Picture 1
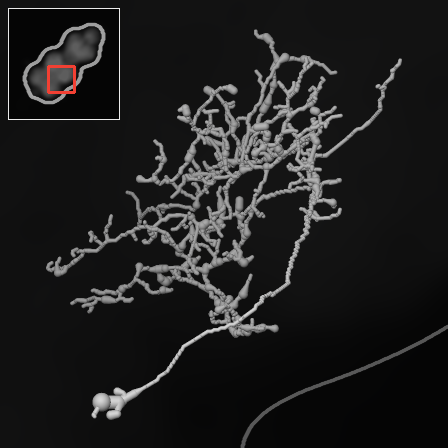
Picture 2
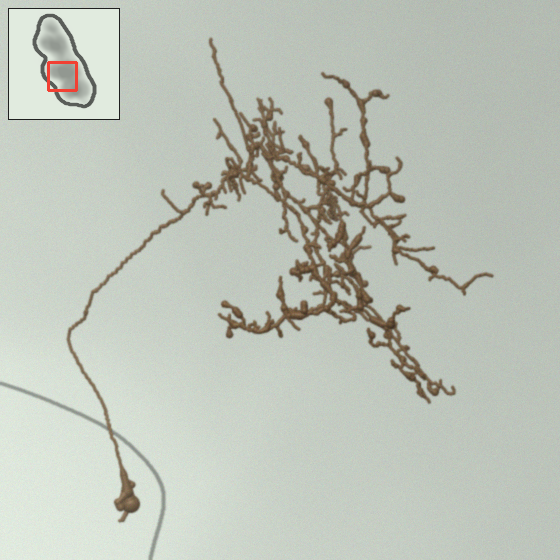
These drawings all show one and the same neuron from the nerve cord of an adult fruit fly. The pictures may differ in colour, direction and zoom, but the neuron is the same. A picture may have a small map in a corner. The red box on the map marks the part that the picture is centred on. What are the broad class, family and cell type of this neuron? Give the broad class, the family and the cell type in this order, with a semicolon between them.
nerve-cord intrinsic neuron; hemilineage 16B; IN16B092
